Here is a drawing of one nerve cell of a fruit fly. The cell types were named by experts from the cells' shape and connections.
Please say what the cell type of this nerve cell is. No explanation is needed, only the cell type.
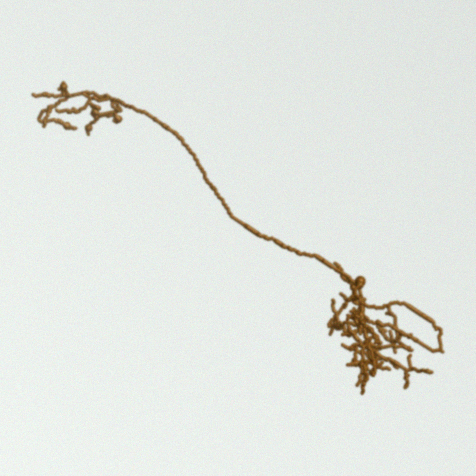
Tm38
